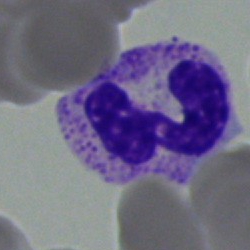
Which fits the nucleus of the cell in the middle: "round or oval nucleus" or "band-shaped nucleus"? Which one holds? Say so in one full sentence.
What the nucleus forms is a curved band rather than separate lobes.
